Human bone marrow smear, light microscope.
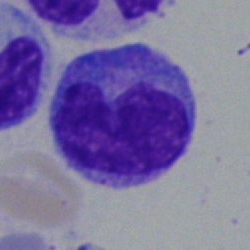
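Monocyte, the cell in the middle of a stained human bone marrow smear. A notch on its upper side indents the nucleus, giving it a kidney shape, and the nucleus fills most of the cell. The chromatin is dark purple and somewhat clumped, with small paler spots. Within the notch sits a paler area of cytoplasm.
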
